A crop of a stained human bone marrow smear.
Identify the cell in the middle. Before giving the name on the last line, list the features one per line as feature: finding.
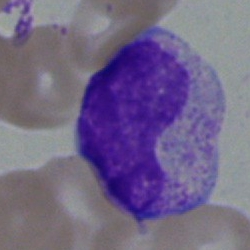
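Nuclear shape: kidney-like, indented on the right side
Chromatin pattern: dark purple, moderately clumped
Granules: fine, purple-pink, scattered throughout the cytoplasm
Cytoplasmic edge: thin bluish rim
Cell: metamyelocyte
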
